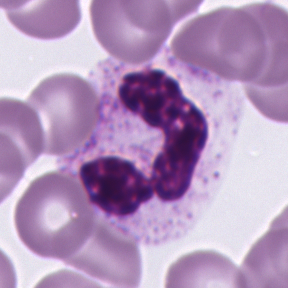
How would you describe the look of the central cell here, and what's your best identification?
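Three lobes make up the nucleus, arranged in a C-shape that opens toward the left. Its chromatin is dense, dark purple and coarsely clumped. Fine dark violet granules are scattered throughout the cytoplasm. The cell is a segmented neutrophil.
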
